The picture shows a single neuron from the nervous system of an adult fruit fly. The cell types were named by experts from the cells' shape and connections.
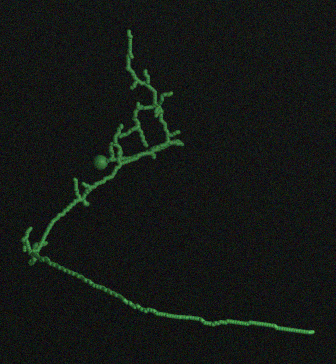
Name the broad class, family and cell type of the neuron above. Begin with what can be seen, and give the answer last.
As drawn here it is about as wide as it is tall. This is an optic-lobe intrinsic neuron. The family is C. Its cell type is C2.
